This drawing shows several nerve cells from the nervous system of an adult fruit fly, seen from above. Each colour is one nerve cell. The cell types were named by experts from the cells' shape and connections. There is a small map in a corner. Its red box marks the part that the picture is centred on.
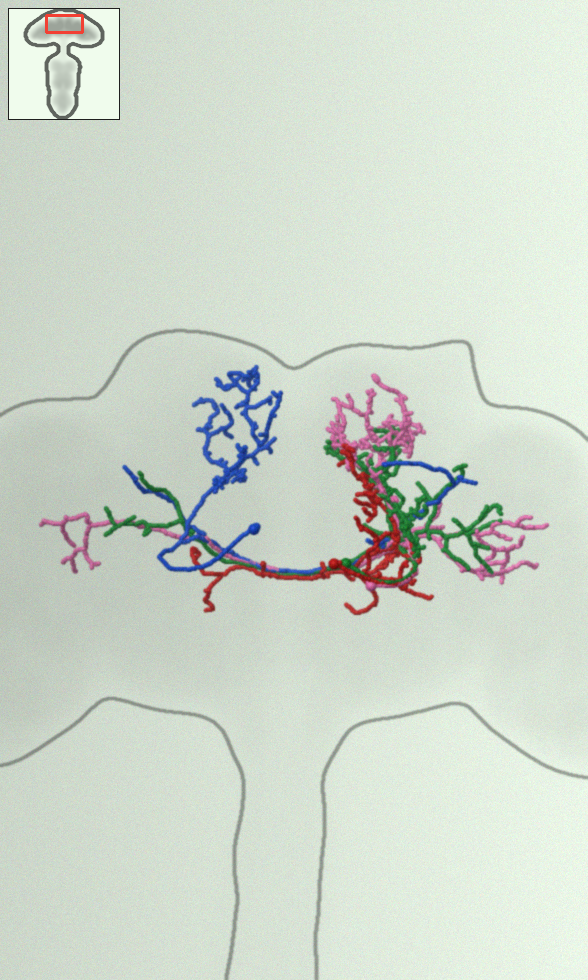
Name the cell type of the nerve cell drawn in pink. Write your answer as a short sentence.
The cell type is SMP447.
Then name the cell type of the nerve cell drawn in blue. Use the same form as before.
The cell type is SMP450.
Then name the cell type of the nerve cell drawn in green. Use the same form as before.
The cell type is SMP448.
